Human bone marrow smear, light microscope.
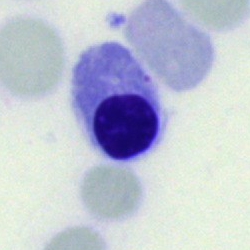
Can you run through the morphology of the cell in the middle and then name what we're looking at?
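Start with the outline: it is oval, longer from top to bottom than from side to side. Now find the nucleus, sitting off-centre toward the bottom of the cell, with dense chromatin stained dark purple. The cytoplasm around it has no coarse granules. This is an erythroblast.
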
